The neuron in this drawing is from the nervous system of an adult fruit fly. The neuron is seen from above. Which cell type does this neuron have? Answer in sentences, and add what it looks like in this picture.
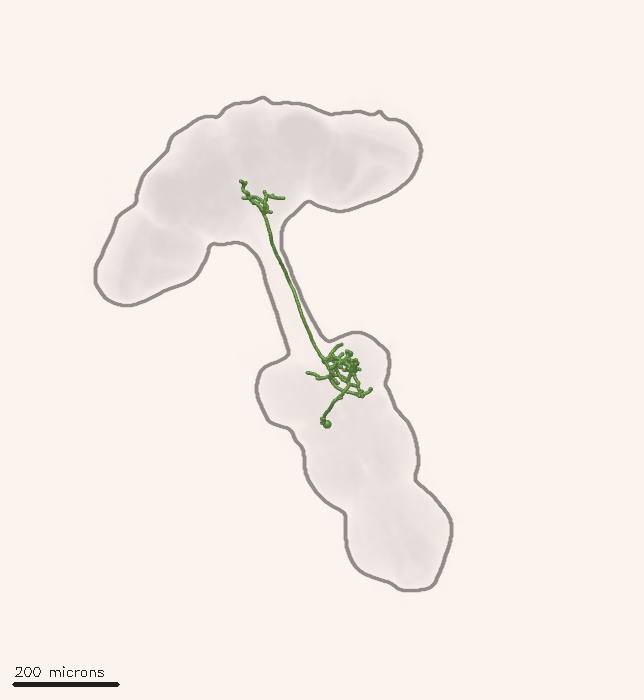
It is of cell type AN12B055. This is an ascending neuron. It reaches both the brain and the nerve cord, passing through the neck. Its cell body lies in the middle of the picture. From top to bottom in the picture it spans about 500 microns.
